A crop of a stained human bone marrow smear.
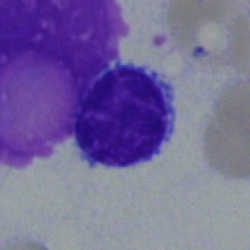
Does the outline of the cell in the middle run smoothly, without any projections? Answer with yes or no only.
No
